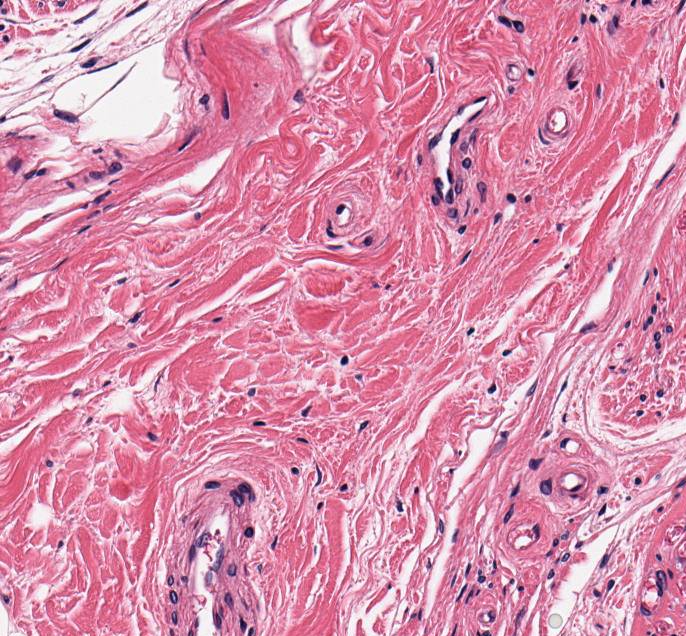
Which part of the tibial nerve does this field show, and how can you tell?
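What fills this field is epineurium. Thick, deeply eosinophilic collagen bundles occupy almost all of it, running in varying directions, some wavy and some cut across, not in one parallel array.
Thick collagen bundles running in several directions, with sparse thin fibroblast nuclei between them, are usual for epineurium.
Cells are sparse, mostly fibroblasts with small, dark, elongated nuclei between the bundles.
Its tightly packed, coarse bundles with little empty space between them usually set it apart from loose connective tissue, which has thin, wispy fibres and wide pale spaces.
No epithelium is present.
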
